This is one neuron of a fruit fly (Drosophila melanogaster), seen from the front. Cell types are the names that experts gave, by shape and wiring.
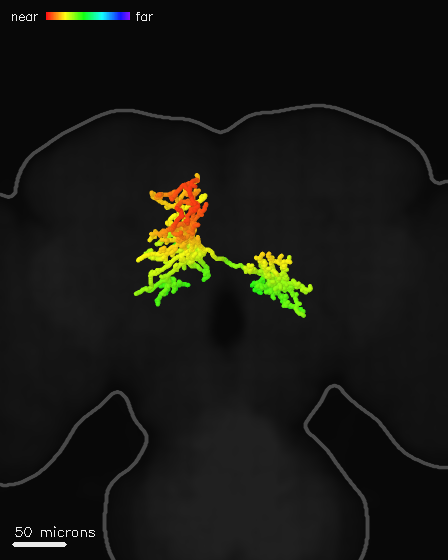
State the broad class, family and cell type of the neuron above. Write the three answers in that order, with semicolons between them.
central-brain intrinsic neuron; hemilineage DM5_central; LAL160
